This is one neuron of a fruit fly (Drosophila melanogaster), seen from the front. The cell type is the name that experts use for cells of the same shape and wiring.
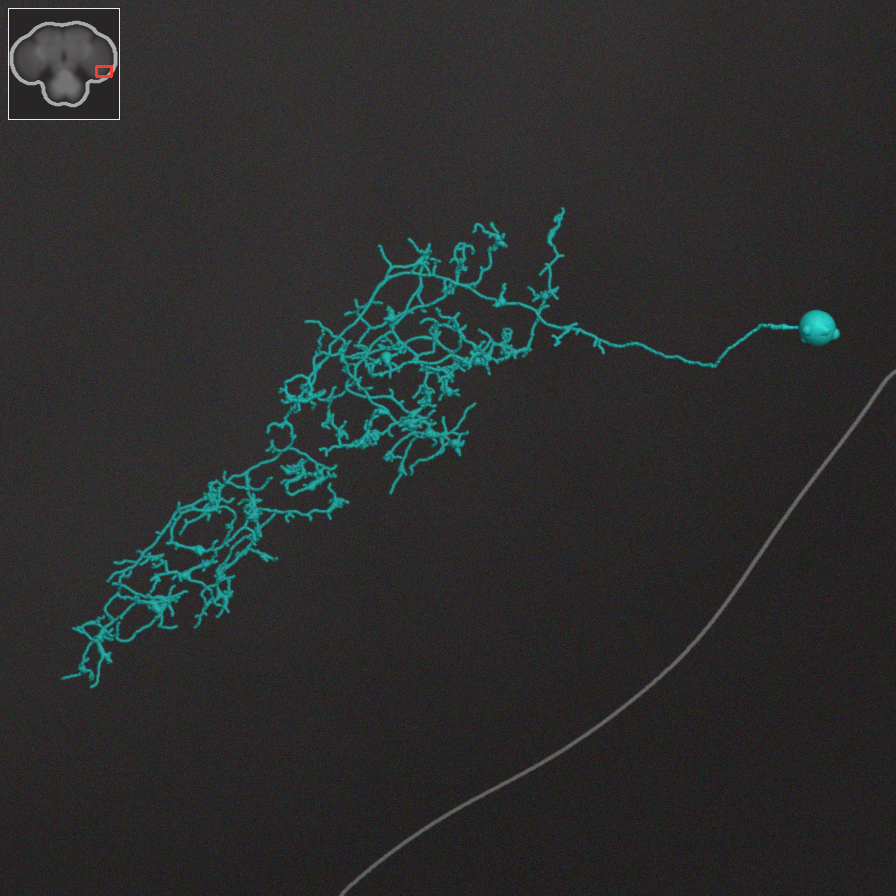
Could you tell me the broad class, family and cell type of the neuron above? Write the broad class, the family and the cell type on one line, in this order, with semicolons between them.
optic-lobe intrinsic neuron; Cm; Cm7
